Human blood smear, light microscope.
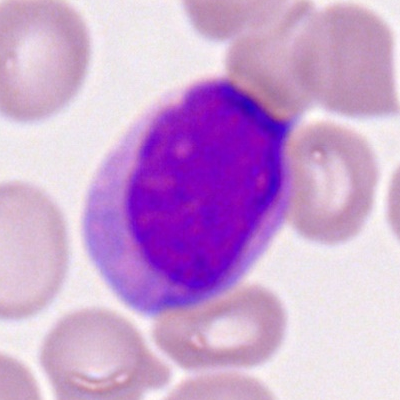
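Myeloblast, the oval cell at the centre of a stained human blood smear, light microscope. Tracing its edge, I find it smooth. The nucleus sits off-centre, toward the upper right, I notice. Its chromatin reads as deep purple and fairly fine, with a few small paler patches. Pale blue cytoplasm rims it, widest on the lower-left side.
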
